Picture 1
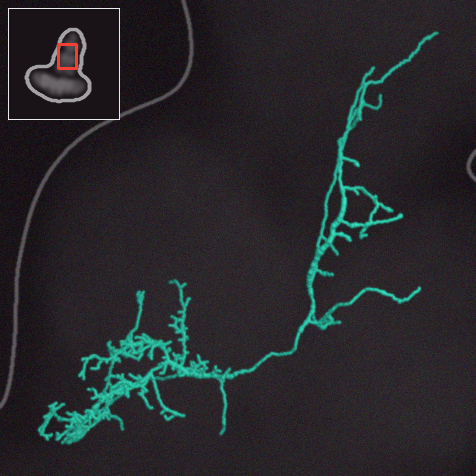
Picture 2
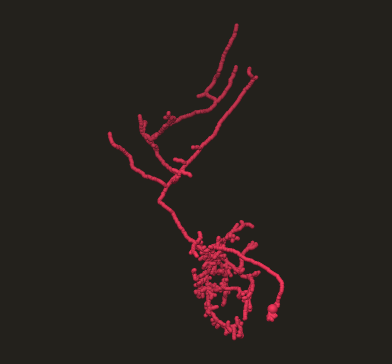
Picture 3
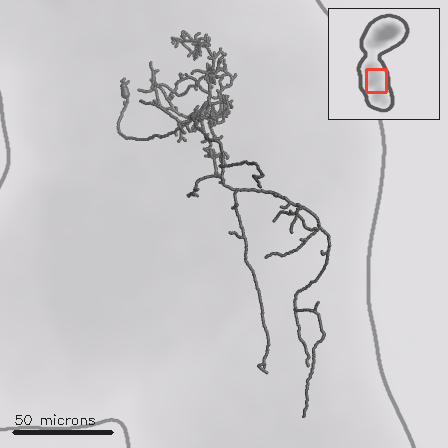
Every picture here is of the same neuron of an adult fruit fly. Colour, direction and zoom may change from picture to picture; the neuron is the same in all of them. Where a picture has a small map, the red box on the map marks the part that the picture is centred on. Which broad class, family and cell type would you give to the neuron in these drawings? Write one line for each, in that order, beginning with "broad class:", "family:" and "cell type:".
broad class: nerve-cord intrinsic neuron
family: hemilineage 08B
cell type: IN08B073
